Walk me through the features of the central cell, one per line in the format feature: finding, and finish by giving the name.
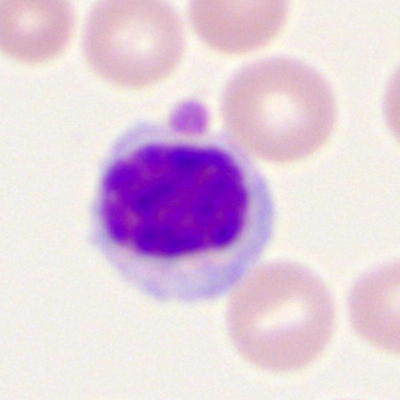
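Outline: roughly round, slightly uneven edges
Chromatin: dark purple, coarsely clumped
Nucleus: fills most of the cell
Cytoplasm: pale bluish-grey rim, wider below the nucleus than above it
Name: lymphocyte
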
